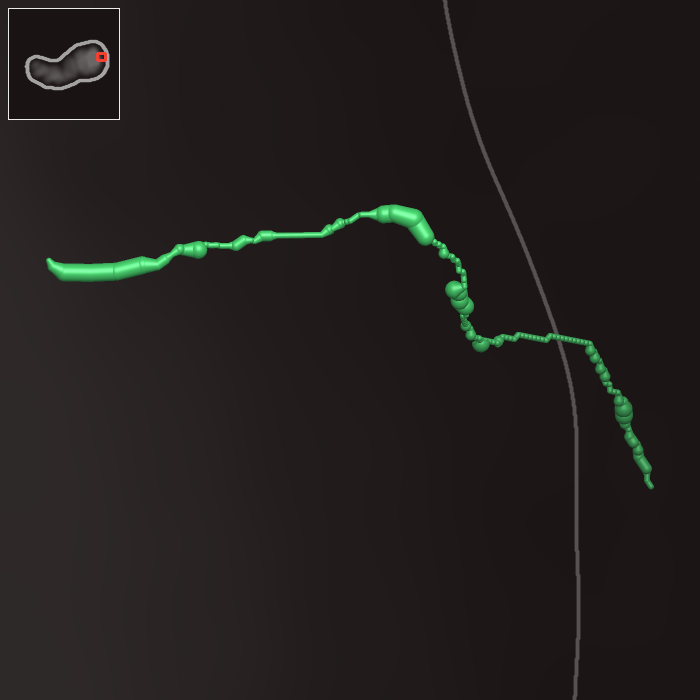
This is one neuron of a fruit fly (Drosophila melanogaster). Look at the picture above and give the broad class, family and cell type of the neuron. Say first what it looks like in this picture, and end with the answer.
No cell body is drawn. It has a dozen or fewer branch ends. It is a photoreceptor or other optic-lobe sensory neuron. The name of its family is class visual. Its cell type is R7p.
